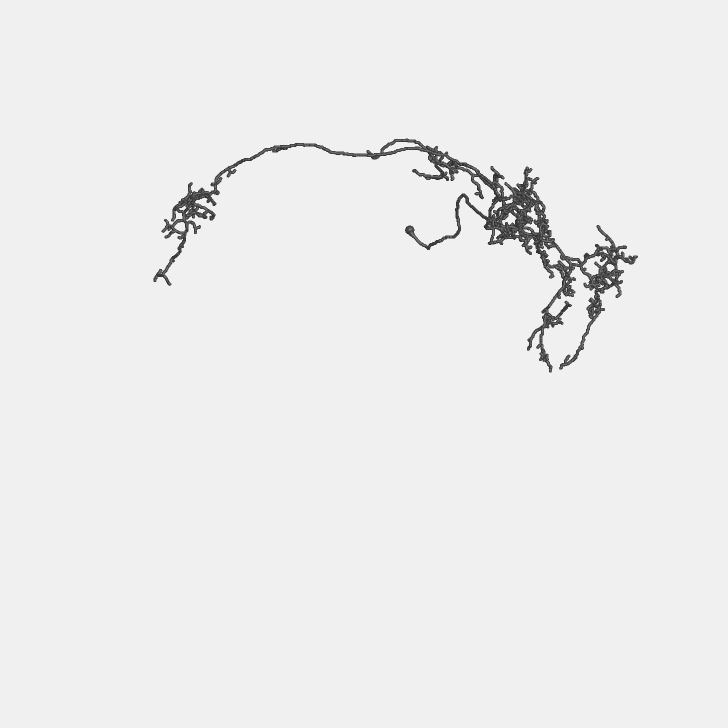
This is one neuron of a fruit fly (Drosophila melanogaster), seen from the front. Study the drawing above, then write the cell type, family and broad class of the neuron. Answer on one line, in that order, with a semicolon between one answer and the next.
pC1_3a; hemilineage DM4_dorsal; central-brain intrinsic neuron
